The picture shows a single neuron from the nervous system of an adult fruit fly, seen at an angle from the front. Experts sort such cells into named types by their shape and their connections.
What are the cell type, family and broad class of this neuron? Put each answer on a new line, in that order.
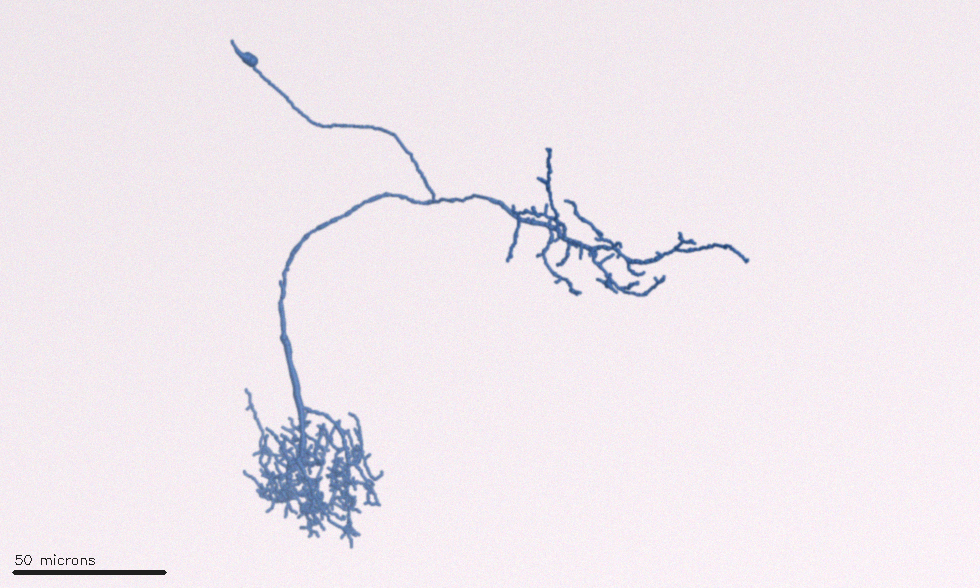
LoVP18
hemilineage LHl4_posterior
visual projection neuron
